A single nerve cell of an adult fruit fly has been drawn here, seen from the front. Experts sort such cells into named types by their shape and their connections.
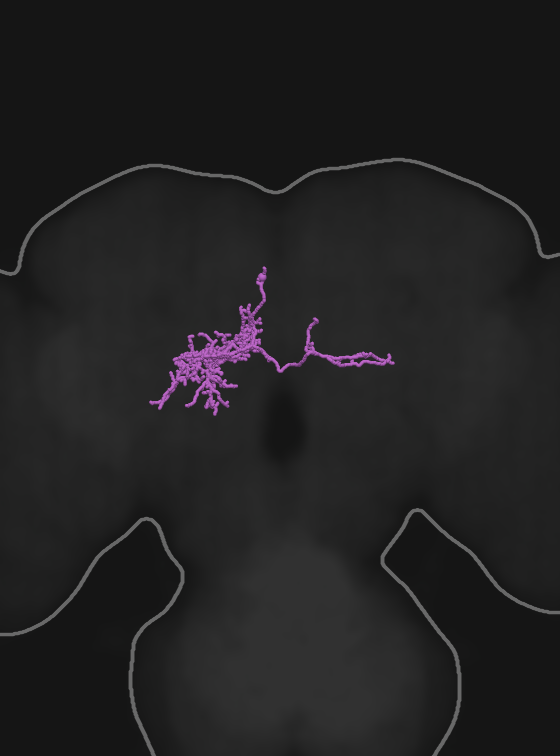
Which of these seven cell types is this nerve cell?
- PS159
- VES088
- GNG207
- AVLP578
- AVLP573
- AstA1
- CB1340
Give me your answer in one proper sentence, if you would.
As for cell type, this nerve cell is PS159.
